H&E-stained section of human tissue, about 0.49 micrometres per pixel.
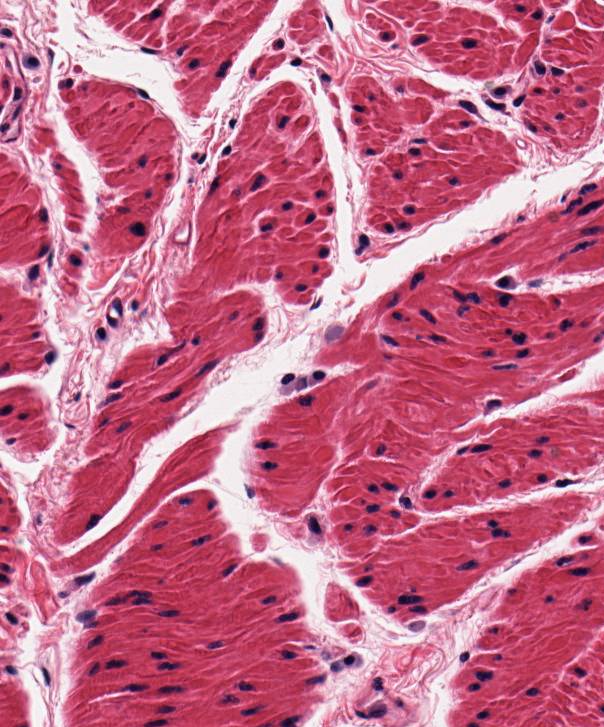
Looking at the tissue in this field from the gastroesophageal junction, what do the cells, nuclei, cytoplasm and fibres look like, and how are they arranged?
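What you have here are bundles of pink-staining muscle cells, with narrow pale clefts between them. The bundles run in different directions, some cut lengthwise and others across. Within the pink cytoplasm, dark nuclei, oval to elongated, lie scattered singly. You will see no fat cells between the bundles.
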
